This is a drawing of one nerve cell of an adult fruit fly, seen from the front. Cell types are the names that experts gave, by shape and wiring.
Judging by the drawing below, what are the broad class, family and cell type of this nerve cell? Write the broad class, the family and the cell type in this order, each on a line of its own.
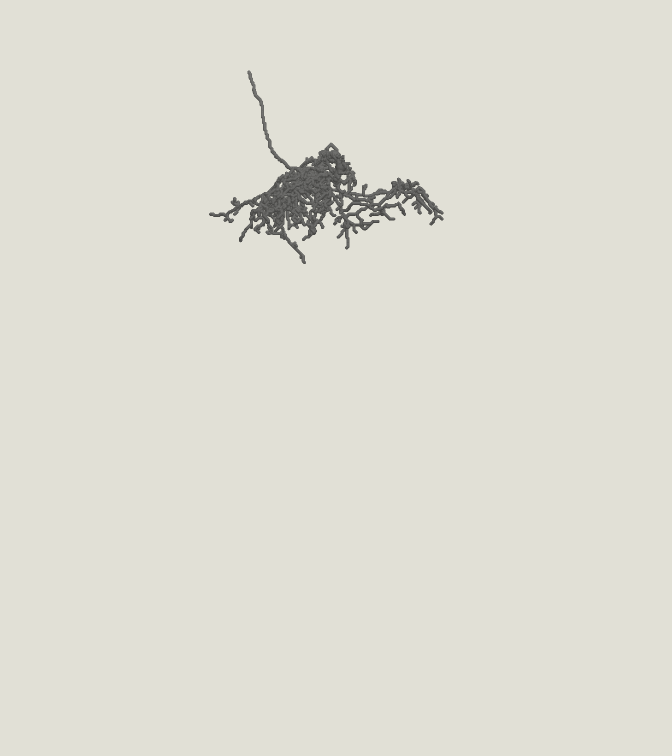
motor neuron of the nerve cord
MNad
MNad46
